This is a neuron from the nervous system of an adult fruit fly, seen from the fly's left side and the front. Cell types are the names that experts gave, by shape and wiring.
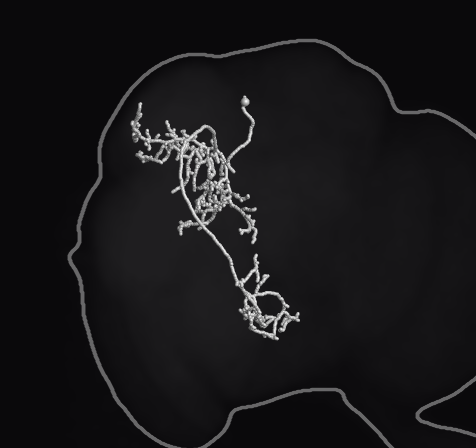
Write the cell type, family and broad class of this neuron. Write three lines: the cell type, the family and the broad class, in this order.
CL205
hemilineage SMPpm1
central-brain intrinsic neuron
